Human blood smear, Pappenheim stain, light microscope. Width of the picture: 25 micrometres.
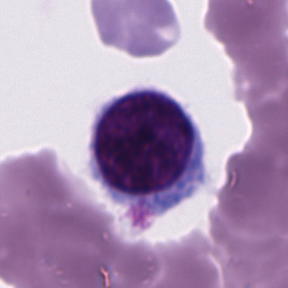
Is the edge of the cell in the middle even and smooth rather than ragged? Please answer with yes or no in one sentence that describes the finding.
No, the outline of the cell is rough.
